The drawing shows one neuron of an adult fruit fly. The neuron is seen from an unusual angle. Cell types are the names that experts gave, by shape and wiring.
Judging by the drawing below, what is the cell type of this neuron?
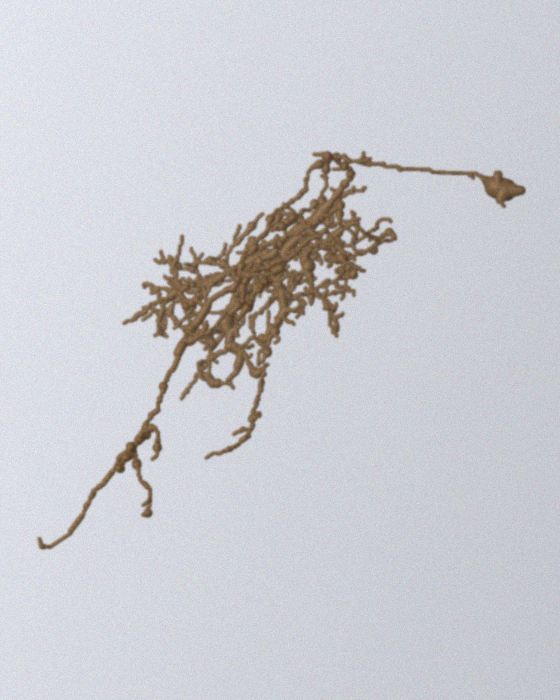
GNG172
